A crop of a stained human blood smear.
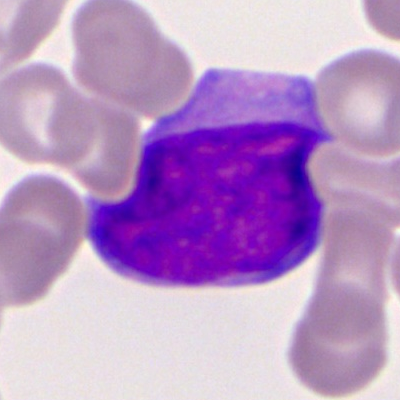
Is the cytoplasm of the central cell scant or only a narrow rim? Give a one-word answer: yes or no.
Yes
